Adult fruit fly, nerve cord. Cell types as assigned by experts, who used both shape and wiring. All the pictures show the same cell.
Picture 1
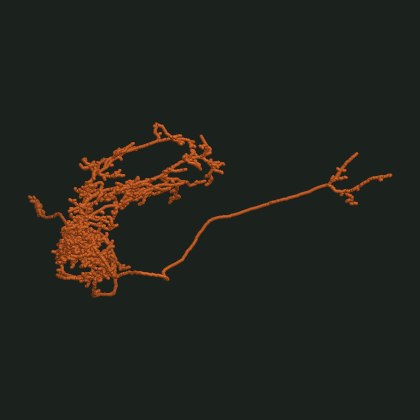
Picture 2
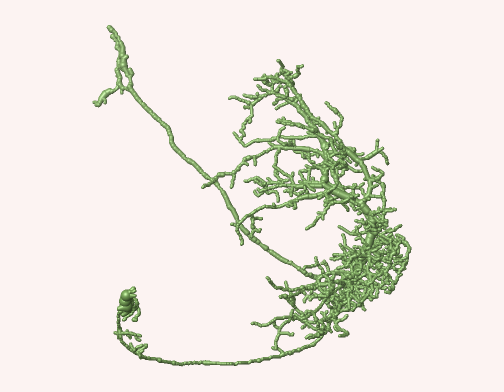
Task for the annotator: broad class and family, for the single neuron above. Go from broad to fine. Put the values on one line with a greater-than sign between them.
nerve-cord intrinsic neuron > hemilineage 01A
